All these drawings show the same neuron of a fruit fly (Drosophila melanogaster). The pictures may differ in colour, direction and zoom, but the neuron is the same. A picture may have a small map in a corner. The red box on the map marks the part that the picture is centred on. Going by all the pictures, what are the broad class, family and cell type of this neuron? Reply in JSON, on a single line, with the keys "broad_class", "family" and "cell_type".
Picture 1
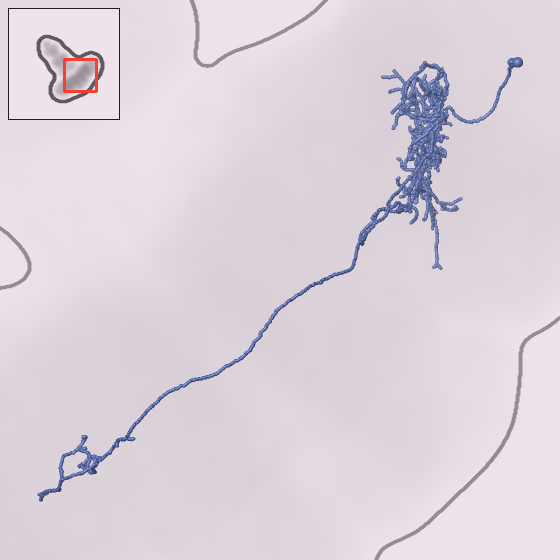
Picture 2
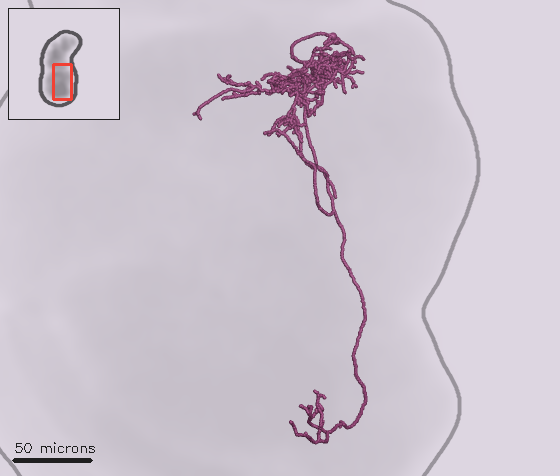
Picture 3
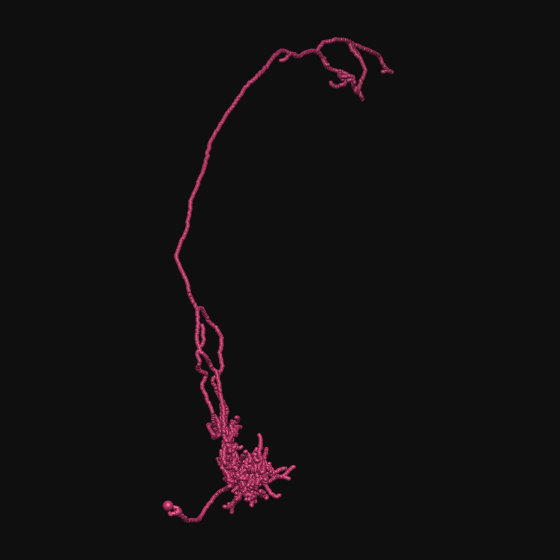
{"broad_class": "central-brain intrinsic neuron", "family": "hemilineage VLPl4_dorsal", "cell_type": "AVLP743m"}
